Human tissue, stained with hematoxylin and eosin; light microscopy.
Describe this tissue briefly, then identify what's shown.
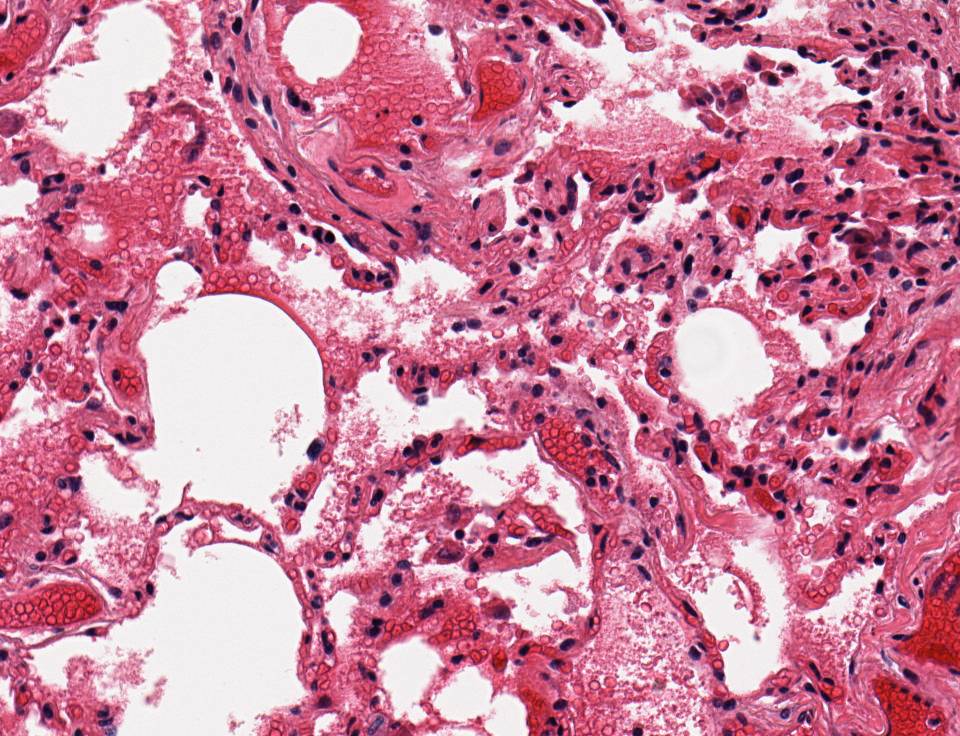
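Septal vessels are distended and tightly packed with red blood cells, most strikingly at the lower left and lower right corners. Pale pink, finely granular material partly fills several central and lower central spaces. Near top centre, a vessel has a thick wall of concentric spindle cells around a rounded lumen. This tissue is lung.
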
